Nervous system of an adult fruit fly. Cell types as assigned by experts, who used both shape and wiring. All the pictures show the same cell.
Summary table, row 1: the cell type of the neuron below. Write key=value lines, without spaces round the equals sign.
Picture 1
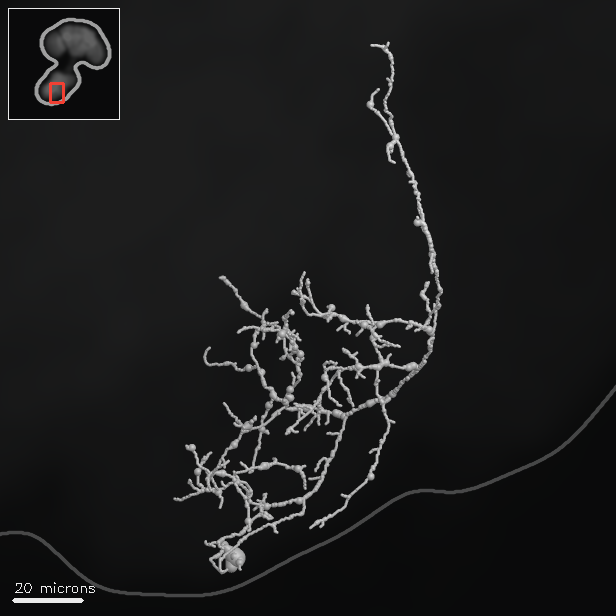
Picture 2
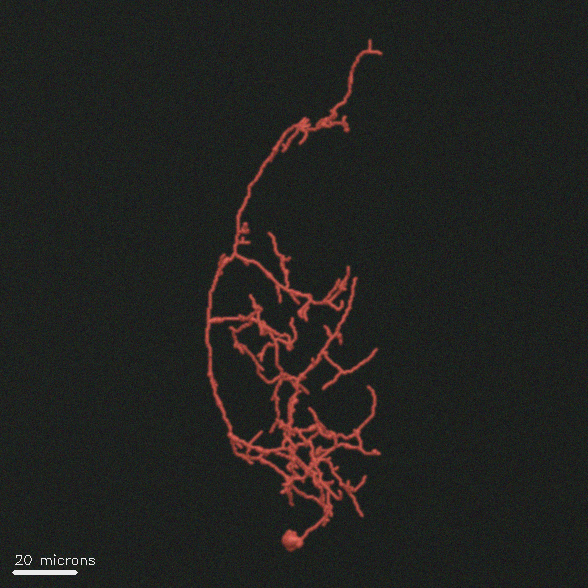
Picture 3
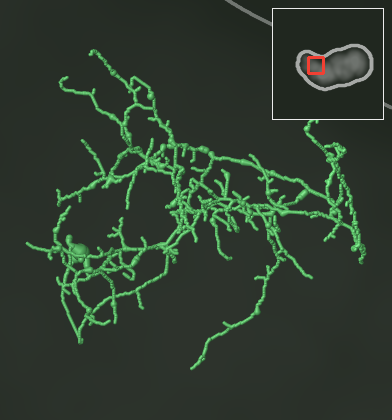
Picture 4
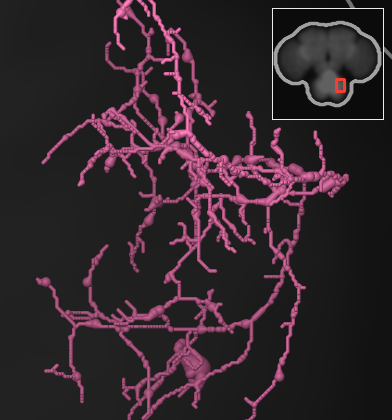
cell_type=IN13A030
